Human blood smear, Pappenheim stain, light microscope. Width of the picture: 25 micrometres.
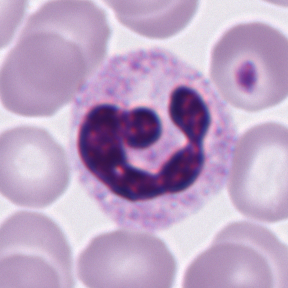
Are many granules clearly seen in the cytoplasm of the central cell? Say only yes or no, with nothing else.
Yes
